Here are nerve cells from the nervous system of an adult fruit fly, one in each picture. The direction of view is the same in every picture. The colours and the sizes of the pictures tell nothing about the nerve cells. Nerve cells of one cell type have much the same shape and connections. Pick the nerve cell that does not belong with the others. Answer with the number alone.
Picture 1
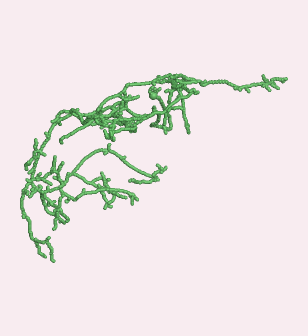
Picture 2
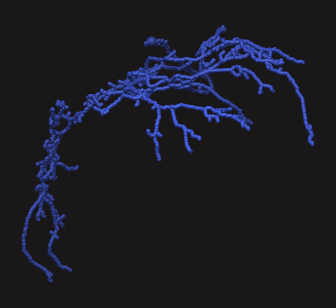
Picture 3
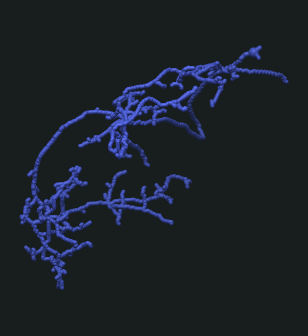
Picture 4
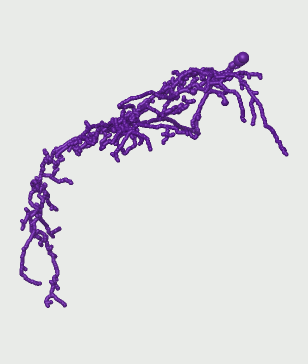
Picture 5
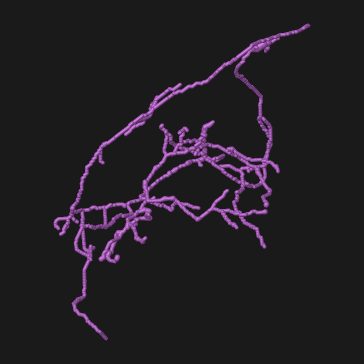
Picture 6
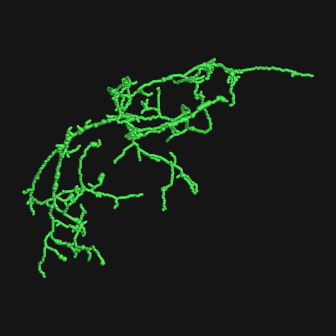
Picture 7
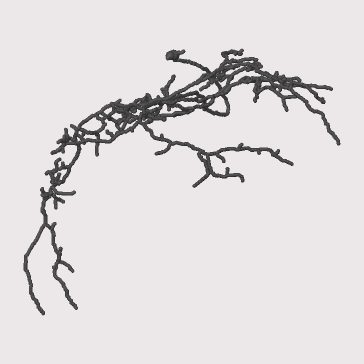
5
